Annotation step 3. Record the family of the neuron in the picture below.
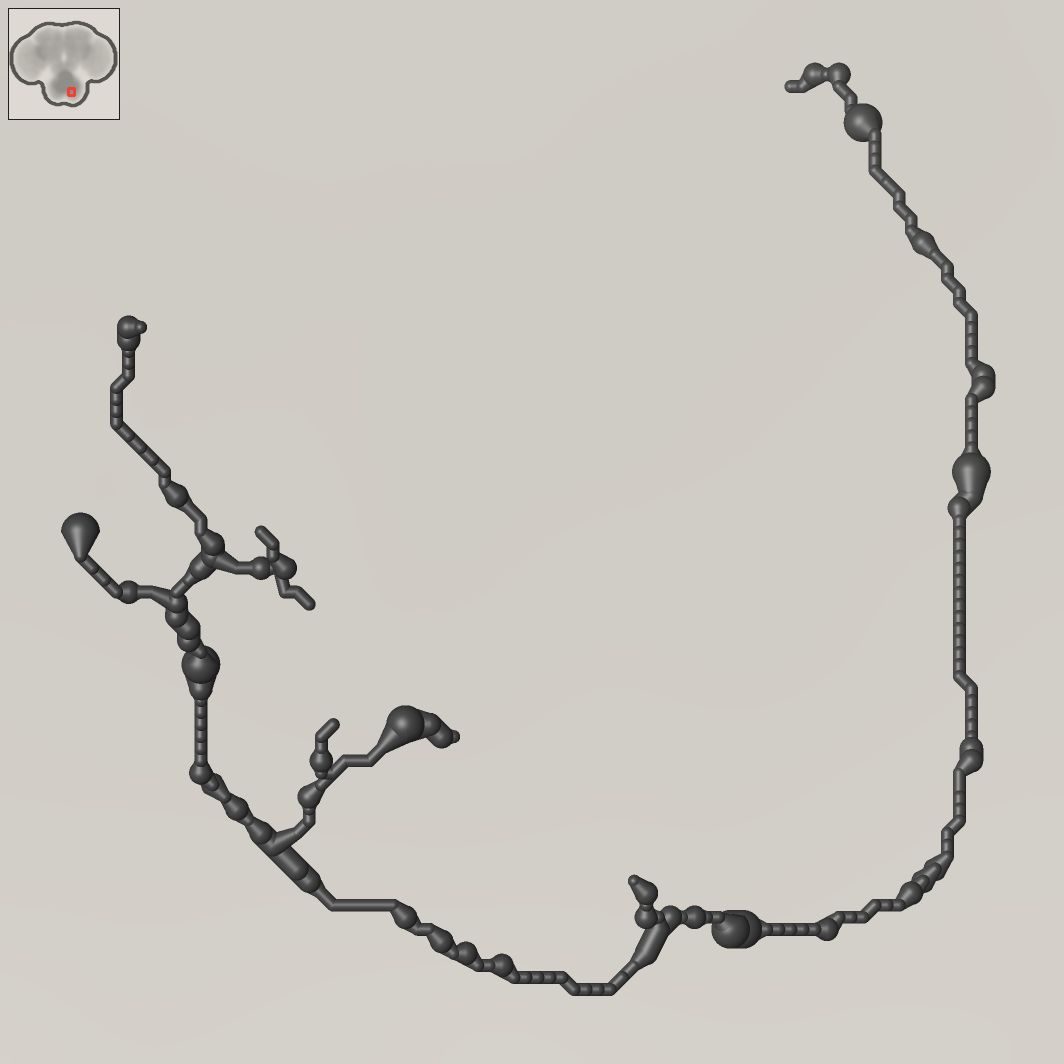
class mechanosensory tactile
